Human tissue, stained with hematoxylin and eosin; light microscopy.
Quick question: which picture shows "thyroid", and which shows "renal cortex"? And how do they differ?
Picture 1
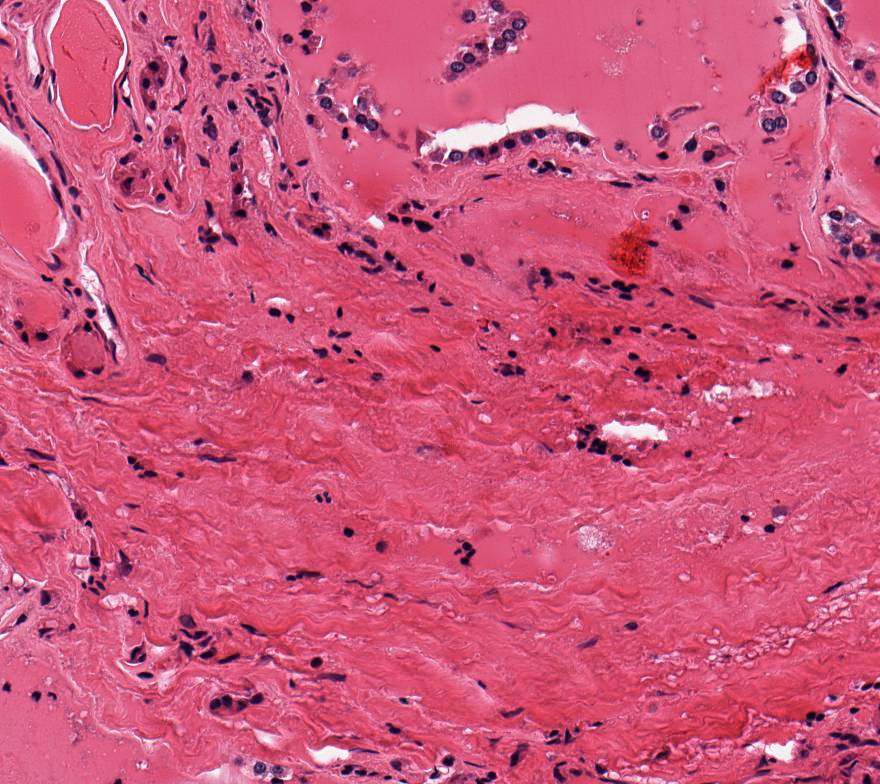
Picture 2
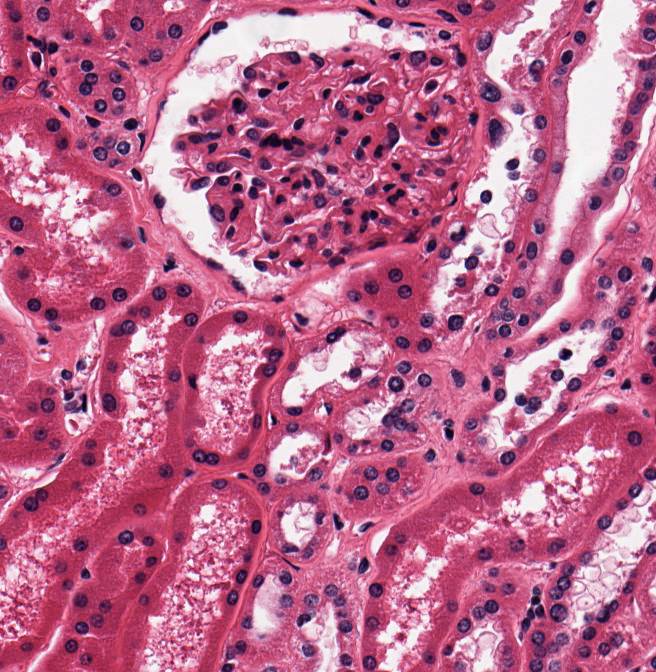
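The thyroid field is picture 1; the renal cortex field is picture 2. In picture 1, dense pink fibrous stroma fills the middle and lower two-thirds, its wavy collagen running mostly horizontally. A white cleft in the upper centre is lined by a single row of small cells with round dark nuclei, and an oval space in the upper left corner holds pink homogeneous material, parted from its wall by a thin white rim. Picture 2 is filled mostly by closely packed tubules, cut both lengthwise and across, each lined by a single layer of cells with abundant pink granular cytoplasm and round nuclei. One glomerulus lies in the upper centre, surrounded on all other sides by tubules; its tuft is a rounded cluster of capillary loops crowded with many small dark nuclei.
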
